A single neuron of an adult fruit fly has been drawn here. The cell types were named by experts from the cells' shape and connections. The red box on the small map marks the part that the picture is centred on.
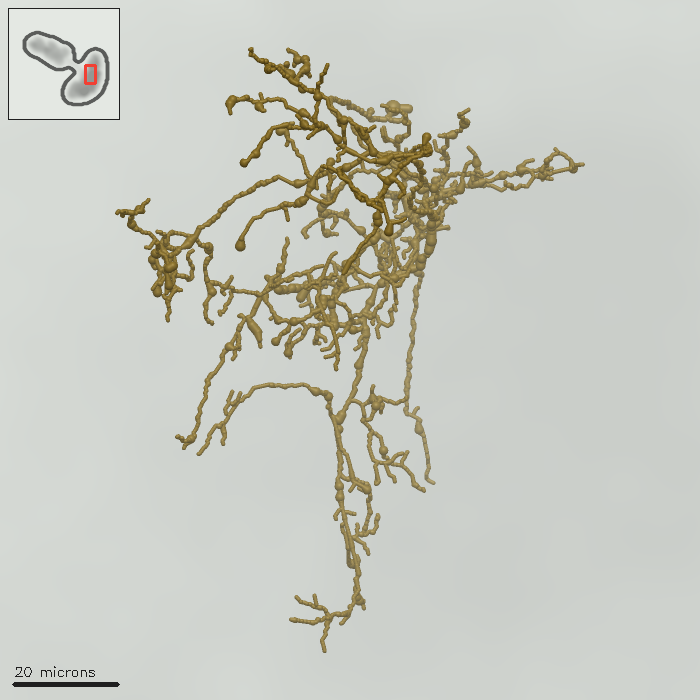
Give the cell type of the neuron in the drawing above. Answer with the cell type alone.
PLP149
